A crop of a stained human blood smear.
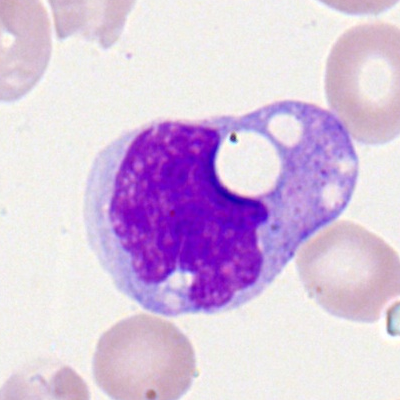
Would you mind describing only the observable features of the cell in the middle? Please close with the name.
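The nucleus is irregular, deeply indented on its right side, and fills most of the left part of the cell. In the notch of the nucleus, toward the upper right, sits one large, round, clear vacuole. Several smaller clear vacuoles lie in the cytoplasm besides it. The cell is a monocyte.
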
